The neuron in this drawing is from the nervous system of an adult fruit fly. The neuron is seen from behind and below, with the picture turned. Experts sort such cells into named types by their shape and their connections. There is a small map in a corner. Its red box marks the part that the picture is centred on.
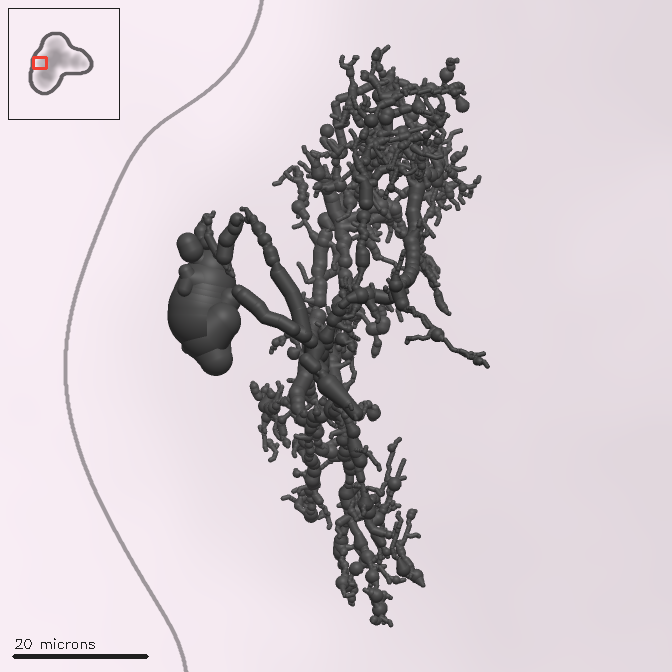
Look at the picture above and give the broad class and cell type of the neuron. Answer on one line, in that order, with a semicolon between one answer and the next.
motor neuron of the brain; MN7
